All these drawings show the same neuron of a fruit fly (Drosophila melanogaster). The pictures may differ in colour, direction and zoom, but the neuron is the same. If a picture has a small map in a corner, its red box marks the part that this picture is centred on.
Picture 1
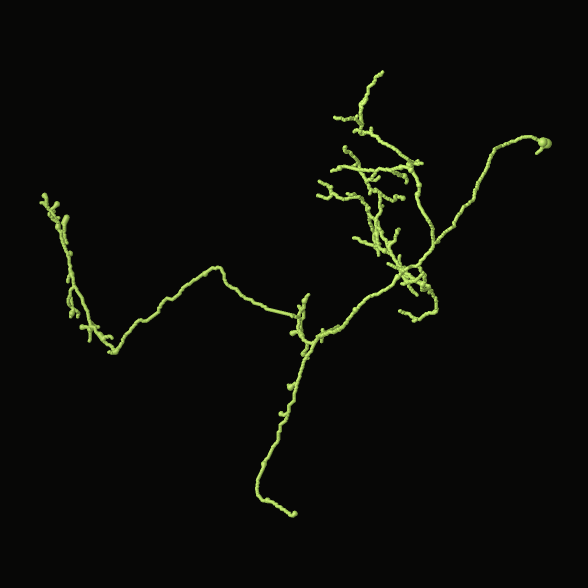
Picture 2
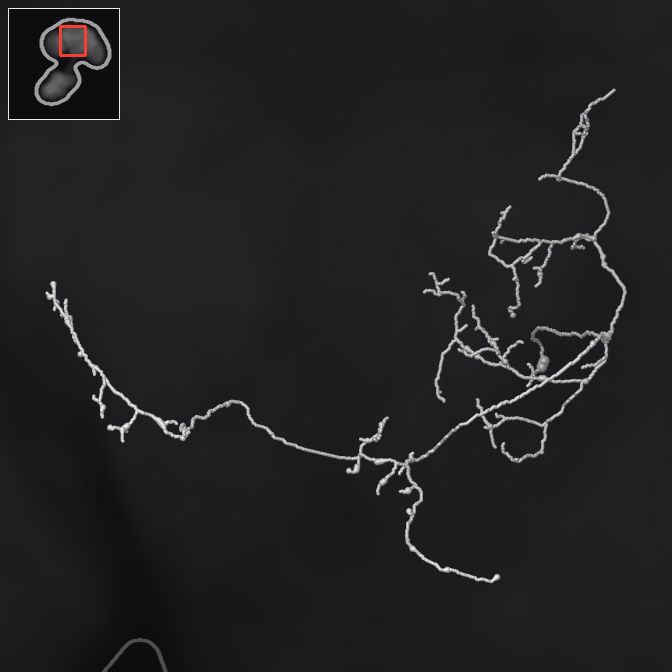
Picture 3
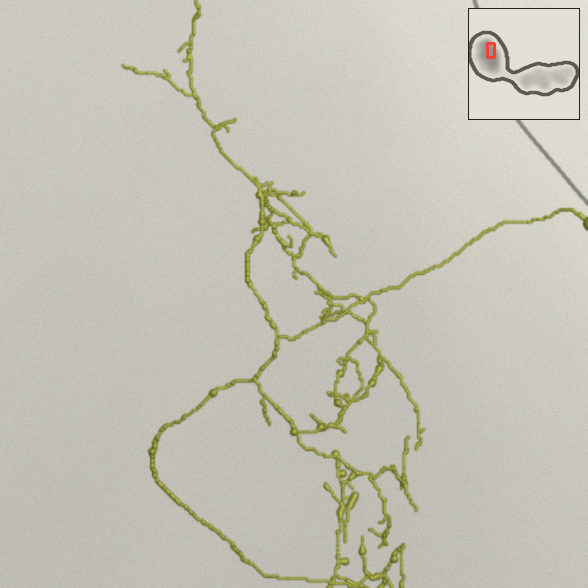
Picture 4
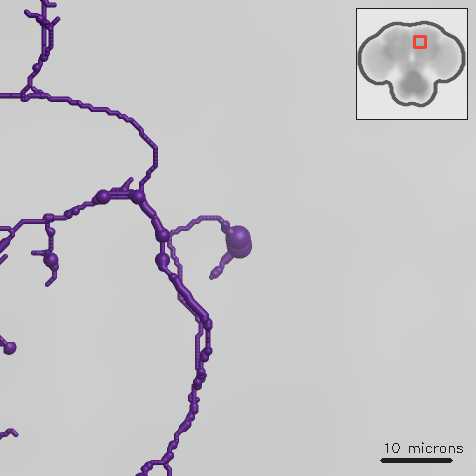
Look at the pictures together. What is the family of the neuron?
hemilineage DM6_central1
